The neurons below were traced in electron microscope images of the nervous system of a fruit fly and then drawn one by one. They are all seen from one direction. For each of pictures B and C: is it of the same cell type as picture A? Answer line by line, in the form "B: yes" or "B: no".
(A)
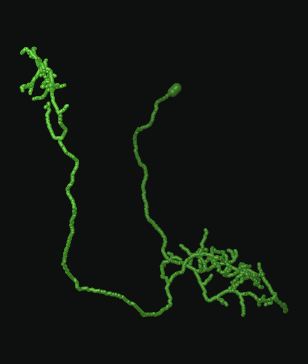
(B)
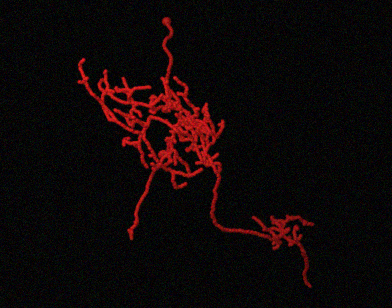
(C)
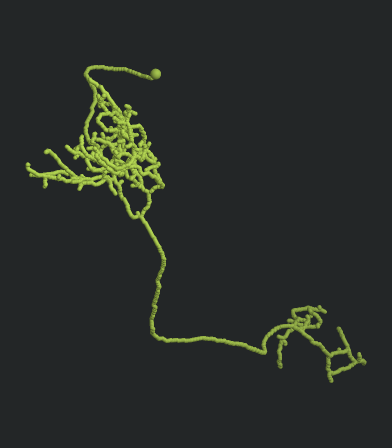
B: no
C: yes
